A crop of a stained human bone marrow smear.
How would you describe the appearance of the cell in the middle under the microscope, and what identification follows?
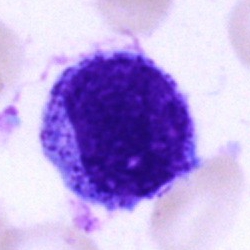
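Toward the right of the cell sits a large nucleus that fills most of it, its chromatin dark purple and dense. The bluish purple cytoplasm shows mainly as a crescent on the left side of the cell. It is a promyelocyte.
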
